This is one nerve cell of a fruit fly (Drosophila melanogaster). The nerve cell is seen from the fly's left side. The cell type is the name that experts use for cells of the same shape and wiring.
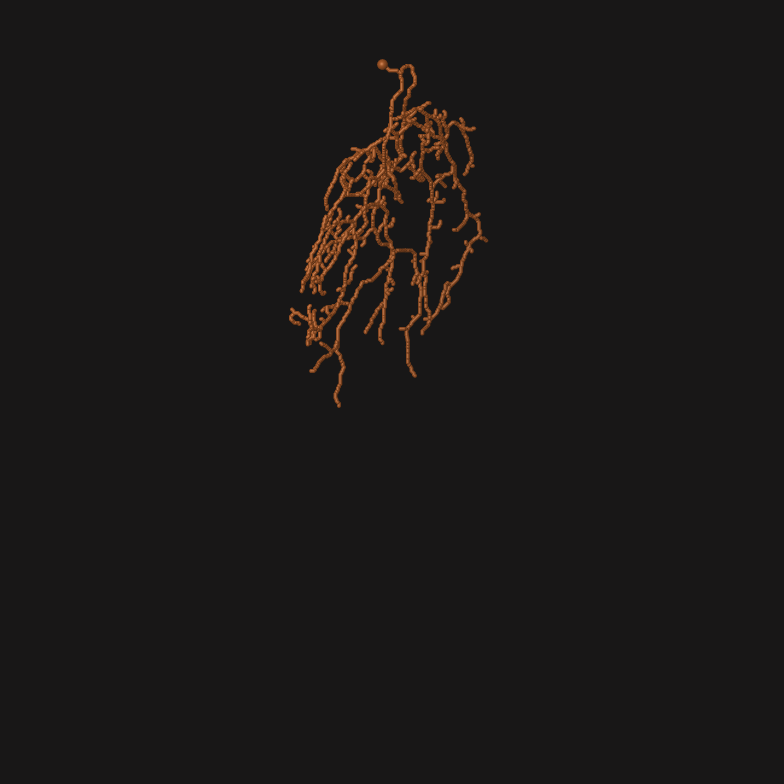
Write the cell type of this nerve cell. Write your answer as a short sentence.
The cell type is Cm27.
